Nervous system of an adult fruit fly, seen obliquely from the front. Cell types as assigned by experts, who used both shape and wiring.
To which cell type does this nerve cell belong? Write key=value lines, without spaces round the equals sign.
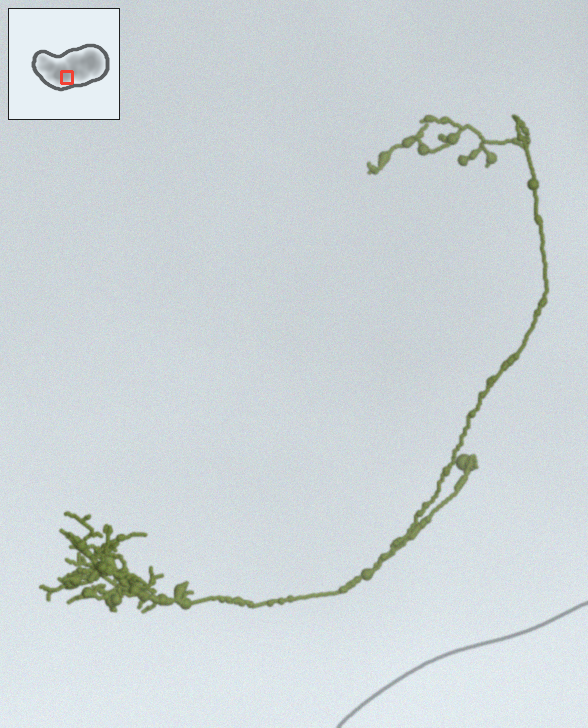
cell_type=MeLo4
